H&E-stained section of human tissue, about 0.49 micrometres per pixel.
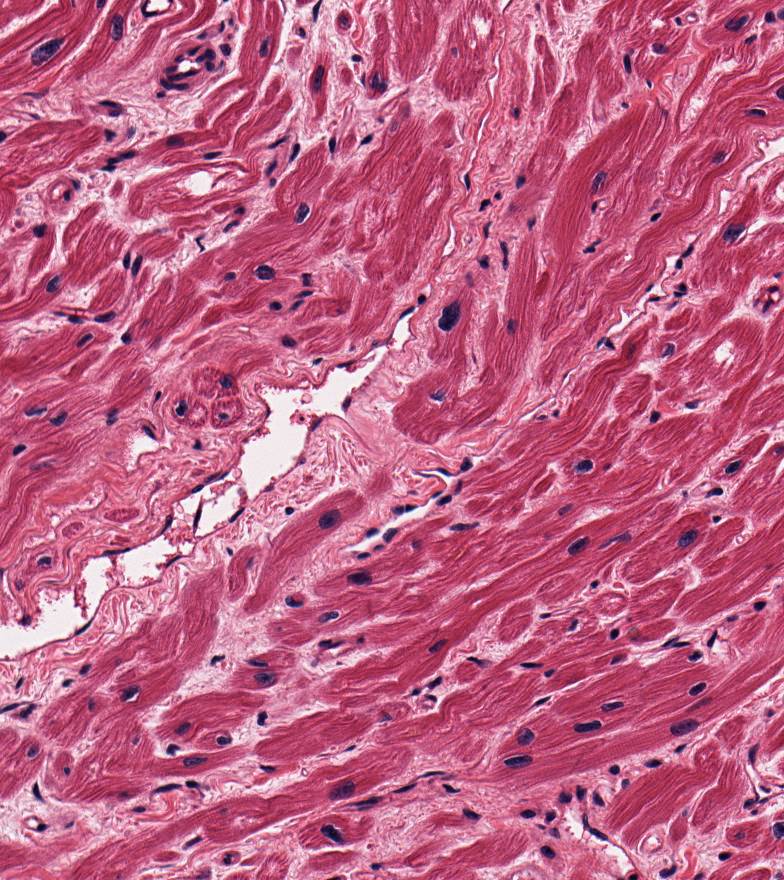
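Atrial appendage of the heart, haematoxylin and eosin. The muscle fibres branch and join their neighbours instead of lying as separate parallel cylinders. Their cytoplasm is deeply eosinophilic, with fine lengthwise fibrillar streaks. A narrow, irregular empty cleft runs diagonally from the left edge toward the centre. No fat cells are present.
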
